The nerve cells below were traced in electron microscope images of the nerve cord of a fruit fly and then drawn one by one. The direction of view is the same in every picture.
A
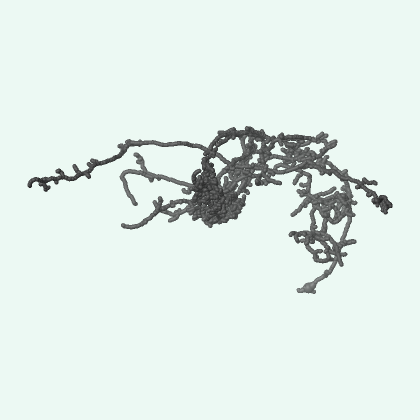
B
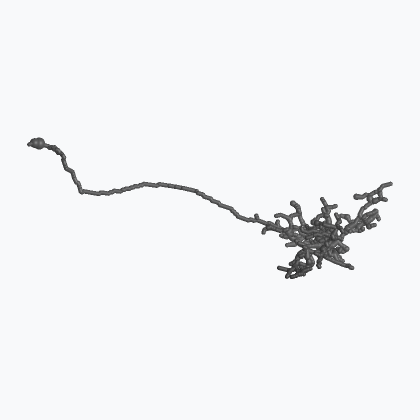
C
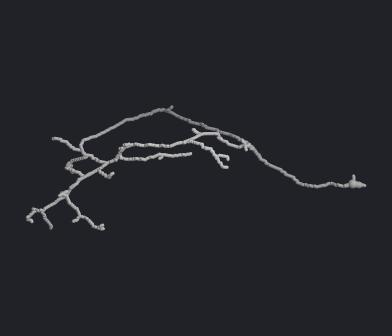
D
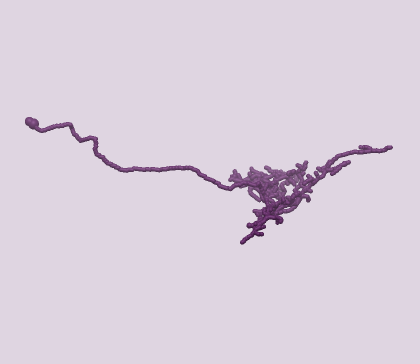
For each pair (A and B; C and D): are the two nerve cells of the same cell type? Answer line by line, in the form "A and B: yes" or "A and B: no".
A and B: no
C and D: no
